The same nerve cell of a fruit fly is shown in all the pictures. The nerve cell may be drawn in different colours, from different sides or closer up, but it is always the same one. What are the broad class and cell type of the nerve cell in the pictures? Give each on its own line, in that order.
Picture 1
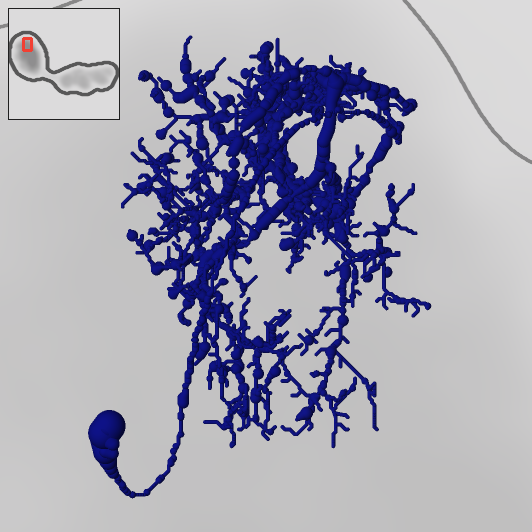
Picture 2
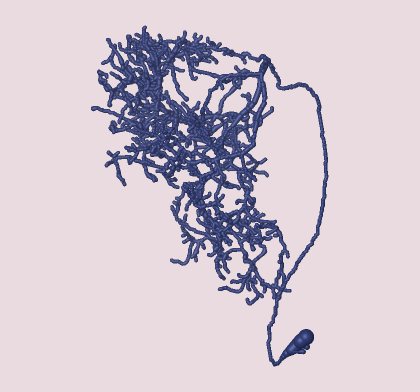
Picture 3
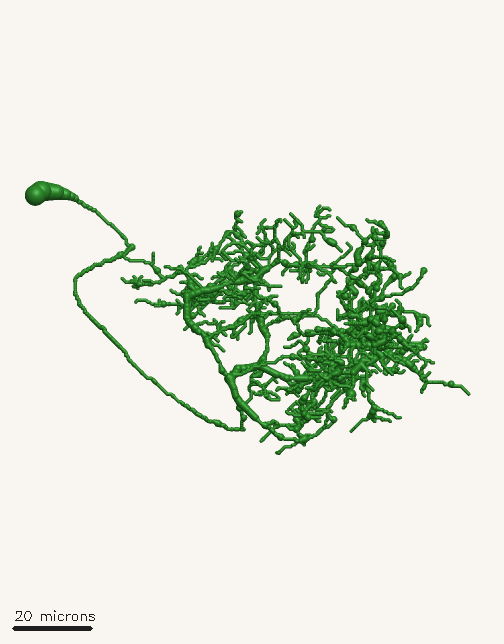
central-brain intrinsic neuron
SLP070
